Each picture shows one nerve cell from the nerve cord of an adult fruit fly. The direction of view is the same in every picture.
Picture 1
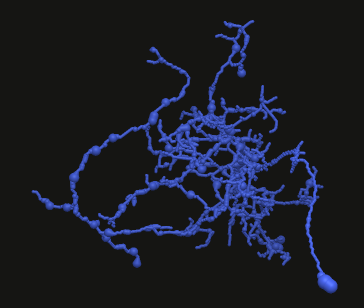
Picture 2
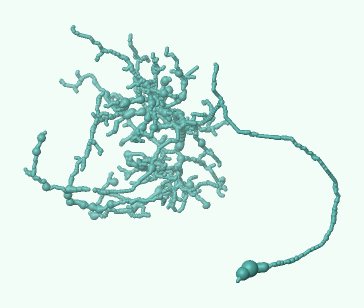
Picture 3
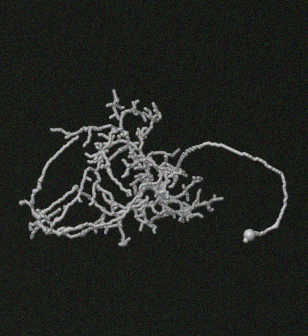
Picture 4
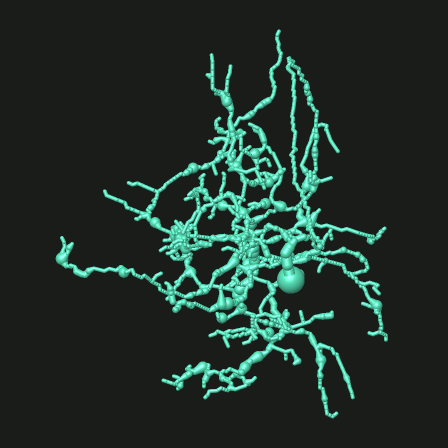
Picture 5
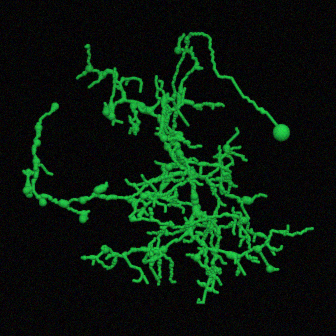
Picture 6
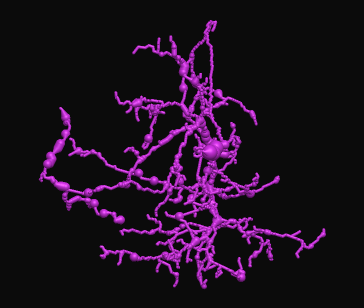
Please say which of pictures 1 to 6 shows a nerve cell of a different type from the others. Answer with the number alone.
4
